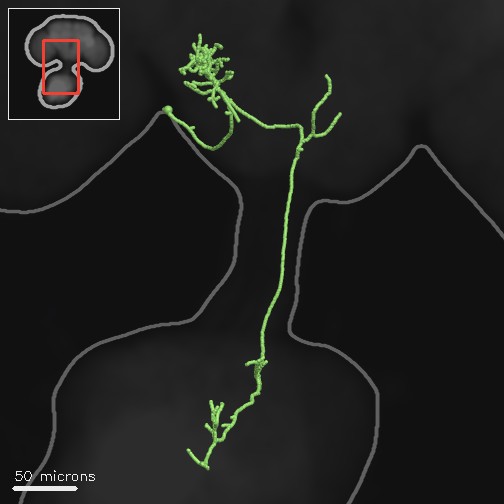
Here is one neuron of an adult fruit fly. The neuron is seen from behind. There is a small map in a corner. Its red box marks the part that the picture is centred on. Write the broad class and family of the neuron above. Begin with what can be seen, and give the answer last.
By the scale bar it is about 350 microns tall in this view. As drawn here it is taller than it is wide. This is a descending neuron. Its family is hemilineage LB7.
